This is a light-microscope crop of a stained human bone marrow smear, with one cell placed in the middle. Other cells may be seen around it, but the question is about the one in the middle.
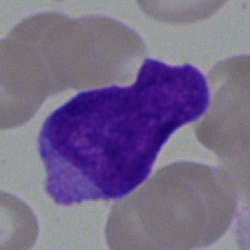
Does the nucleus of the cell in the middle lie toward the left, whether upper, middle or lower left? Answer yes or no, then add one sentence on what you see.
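No. A small crescent of cytoplasm lies at the lower-left end of the cell.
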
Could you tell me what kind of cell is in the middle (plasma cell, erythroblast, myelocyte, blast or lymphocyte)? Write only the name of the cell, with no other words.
blast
